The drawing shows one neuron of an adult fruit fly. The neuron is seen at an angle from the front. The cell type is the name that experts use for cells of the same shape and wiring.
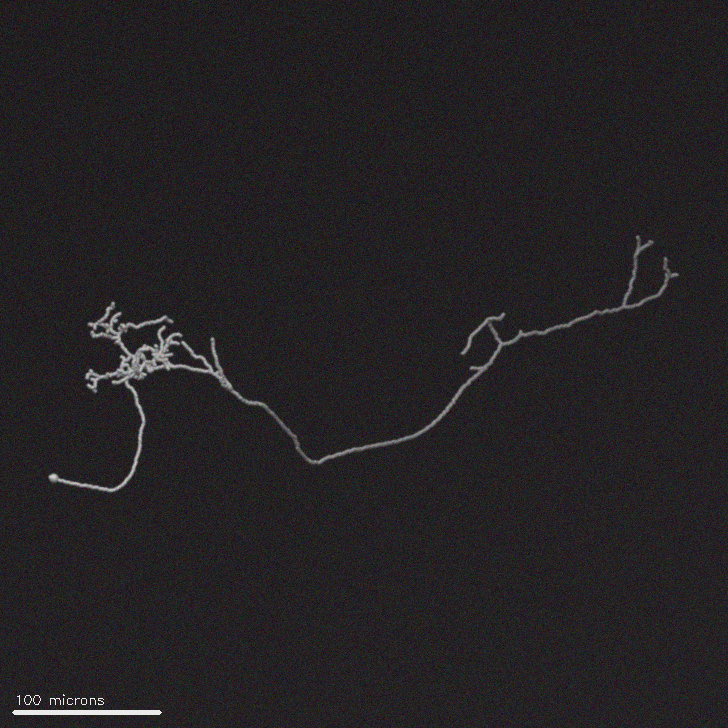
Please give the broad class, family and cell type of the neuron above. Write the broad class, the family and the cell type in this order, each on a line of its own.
descending neuron
hemilineage MX3
DNg08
